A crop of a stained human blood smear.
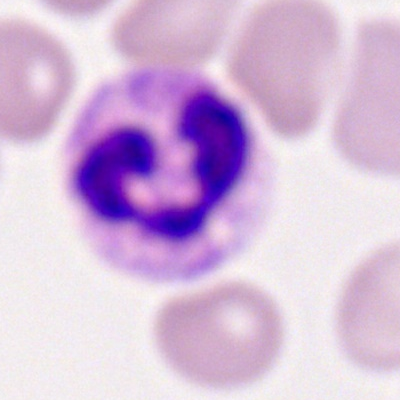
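Segmented neutrophil, the central cell in a stained human blood smear under the light microscope. Outline: smooth and round. Nucleus: lobes curving around a pale central area of cytoplasm. Chromatin: dense and dark purple. Cytoplasm: plentiful and pale pinkish-lilac.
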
